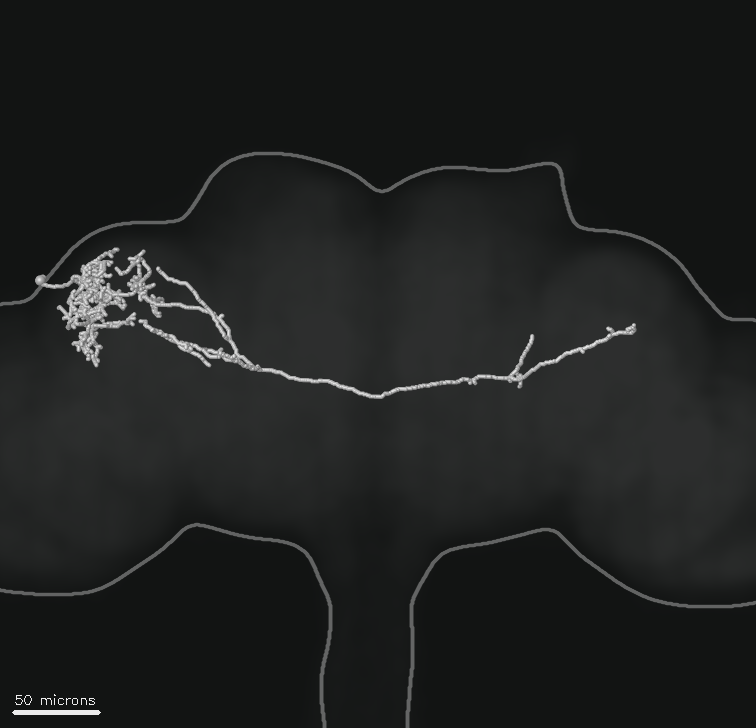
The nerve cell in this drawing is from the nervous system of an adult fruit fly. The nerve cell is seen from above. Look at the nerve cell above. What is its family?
hemilineage VLPl2_medial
